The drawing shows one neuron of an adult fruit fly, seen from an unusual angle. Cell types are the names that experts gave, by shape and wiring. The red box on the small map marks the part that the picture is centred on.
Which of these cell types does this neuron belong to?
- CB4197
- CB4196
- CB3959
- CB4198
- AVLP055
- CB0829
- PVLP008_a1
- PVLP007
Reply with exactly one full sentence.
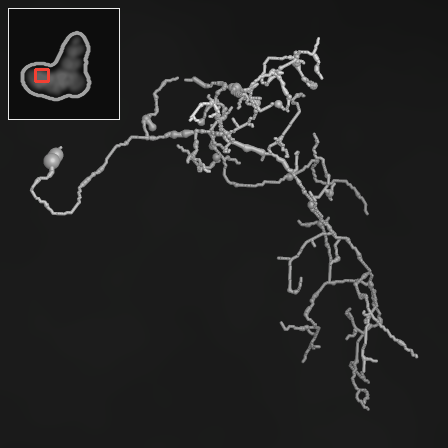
This neuron counts as a member of the cell type CB4197.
